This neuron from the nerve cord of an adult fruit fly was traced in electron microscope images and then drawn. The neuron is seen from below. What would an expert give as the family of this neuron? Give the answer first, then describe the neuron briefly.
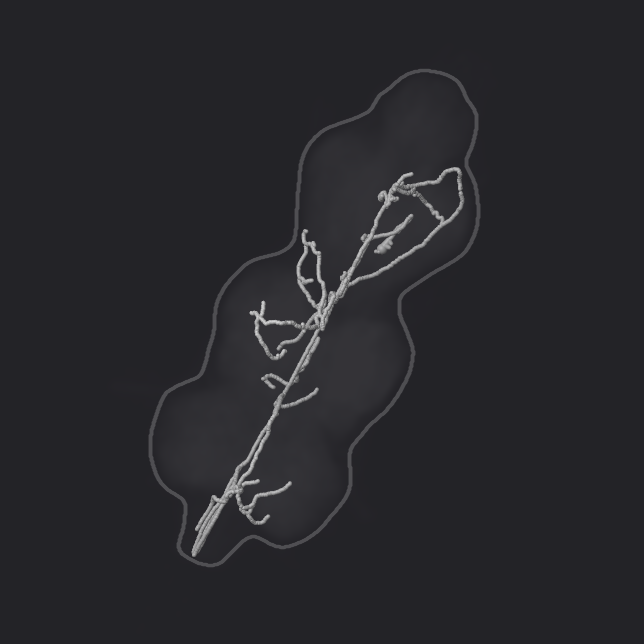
The family is hemilineage 09A. It is an ascending neuron. In this view it is taller than it is wide.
